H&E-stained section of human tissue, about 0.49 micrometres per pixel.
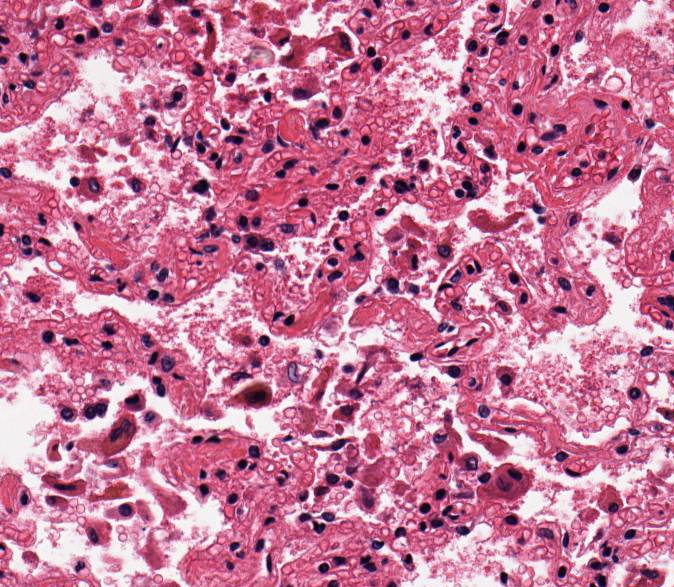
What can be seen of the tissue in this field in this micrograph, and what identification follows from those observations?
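Thin, branching pink septa cross the whole field, carving it into irregular spaces. Look closely and those septa hold capillaries packed with red blood cells. Down in the lower left sit large cells whose cytoplasm is golden-brown with pigment. There are no fat cells anywhere. This is lung.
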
